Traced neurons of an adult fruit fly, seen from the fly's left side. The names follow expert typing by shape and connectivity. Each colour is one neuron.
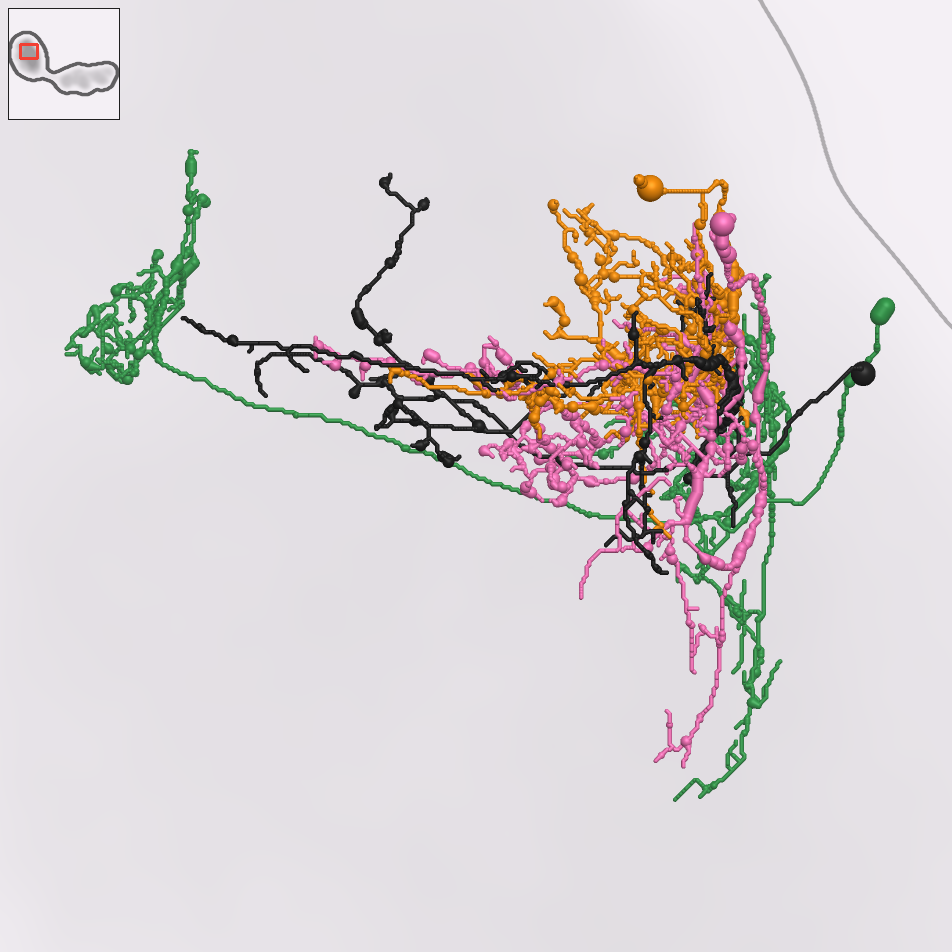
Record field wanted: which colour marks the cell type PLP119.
orange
